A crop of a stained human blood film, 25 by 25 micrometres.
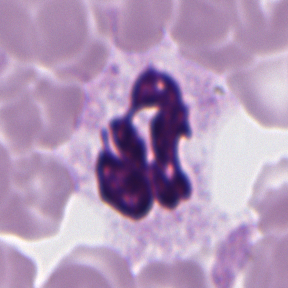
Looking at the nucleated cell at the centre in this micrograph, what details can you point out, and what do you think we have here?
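The nucleus forms two thick lobes, left and right, joined across the top. Near the upper centre, a small pale gap of cytoplasm is enclosed between them. The cytoplasm is pale pinkish-lilac, without blue tint, with fine lilac granules scattered evenly. This is a segmented neutrophil.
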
